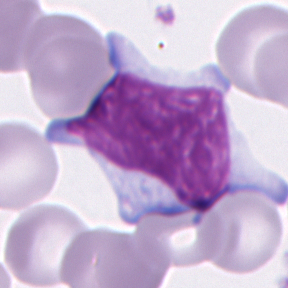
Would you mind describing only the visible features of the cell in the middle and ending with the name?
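Look first at the outline: it is irregular, with several pointed projections of cytoplasm. The cytoplasm is pale grey-blue, turning a stronger blue along its outer margin. It is broadest on the lower left side of the nucleus. This is a typical lymphocyte.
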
